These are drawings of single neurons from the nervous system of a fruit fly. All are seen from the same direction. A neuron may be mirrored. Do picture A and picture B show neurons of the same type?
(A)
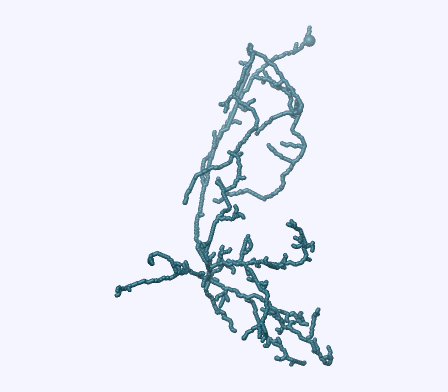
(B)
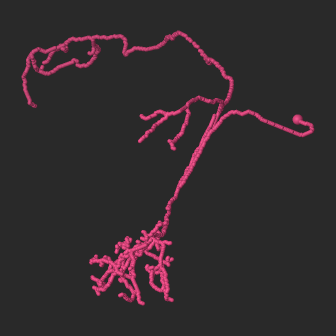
no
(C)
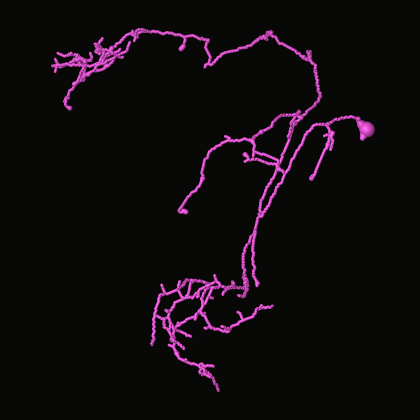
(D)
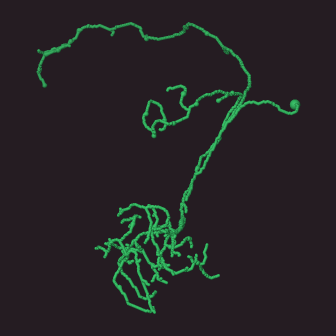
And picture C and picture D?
yes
